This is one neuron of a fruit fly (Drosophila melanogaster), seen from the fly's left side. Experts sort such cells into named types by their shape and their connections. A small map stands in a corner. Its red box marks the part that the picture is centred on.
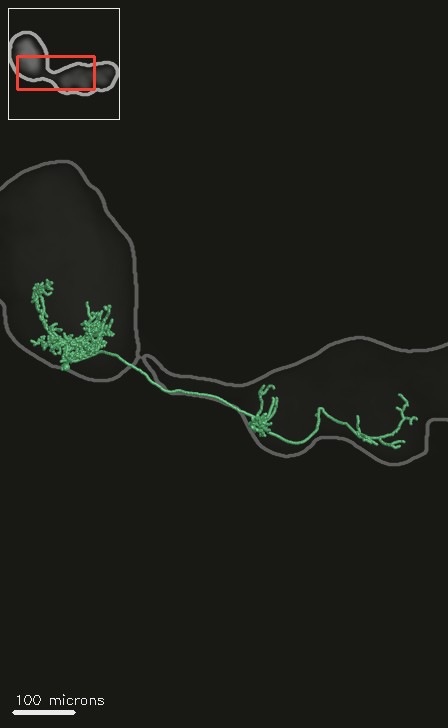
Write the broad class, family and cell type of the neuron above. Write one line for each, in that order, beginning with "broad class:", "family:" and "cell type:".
broad class: descending neuron
family: DNge
cell type: DNge060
